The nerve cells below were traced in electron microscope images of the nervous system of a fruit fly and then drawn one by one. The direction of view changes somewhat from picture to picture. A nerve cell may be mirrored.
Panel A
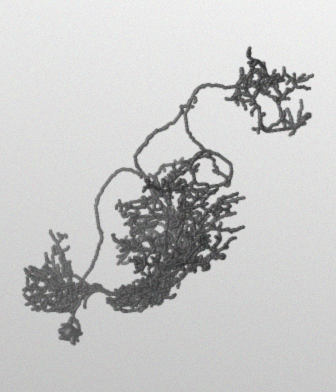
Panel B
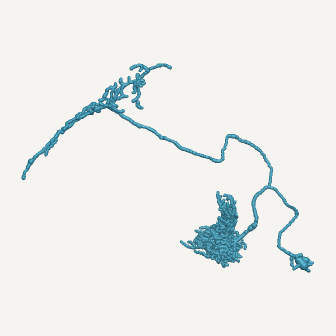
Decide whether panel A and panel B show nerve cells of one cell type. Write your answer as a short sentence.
They are of different cell types.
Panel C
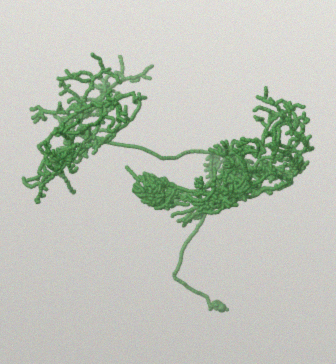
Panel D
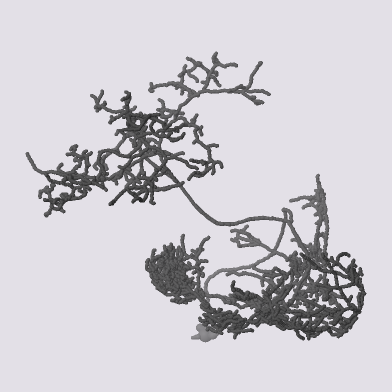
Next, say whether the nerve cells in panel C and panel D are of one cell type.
They are of the same cell type.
